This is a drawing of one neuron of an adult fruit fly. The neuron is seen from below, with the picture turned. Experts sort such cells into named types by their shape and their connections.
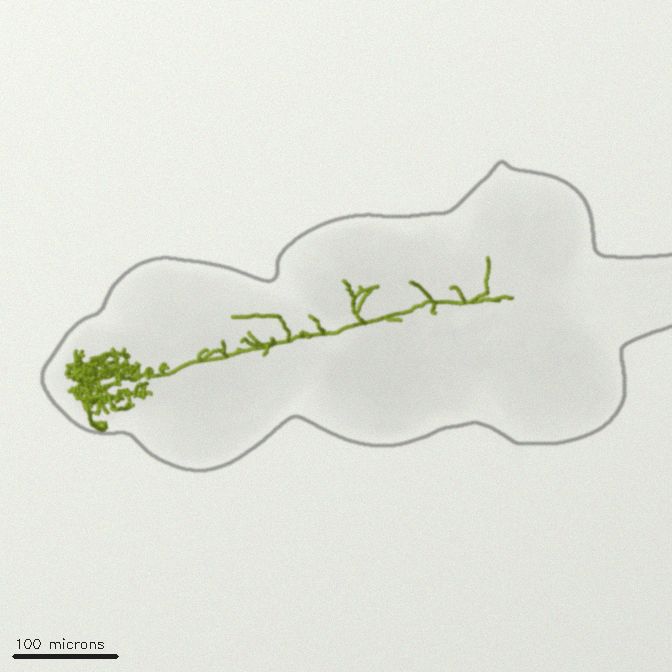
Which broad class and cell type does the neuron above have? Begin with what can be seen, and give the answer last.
From left to right in the picture it spans about 450 microns. Dozens of branch ends can be seen. This is a nerve-cord intrinsic neuron. It is of cell type INXXX241.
